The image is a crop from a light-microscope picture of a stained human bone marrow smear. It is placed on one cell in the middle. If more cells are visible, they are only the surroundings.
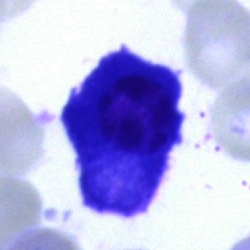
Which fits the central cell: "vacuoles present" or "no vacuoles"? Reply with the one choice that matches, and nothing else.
No vacuoles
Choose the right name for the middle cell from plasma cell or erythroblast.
plasma cell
